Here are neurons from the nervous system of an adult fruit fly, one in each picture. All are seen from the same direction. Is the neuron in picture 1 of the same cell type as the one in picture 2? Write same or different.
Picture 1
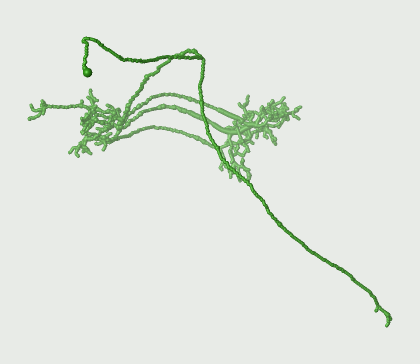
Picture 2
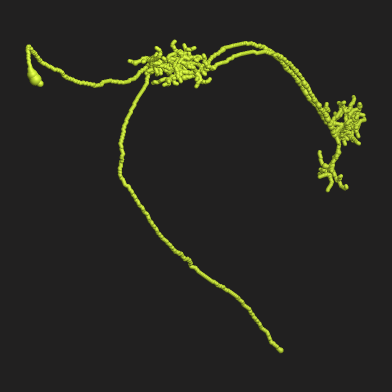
same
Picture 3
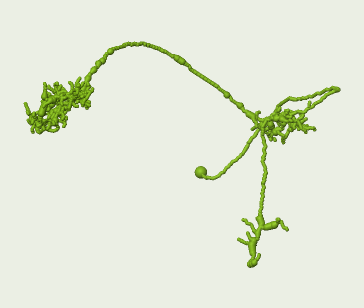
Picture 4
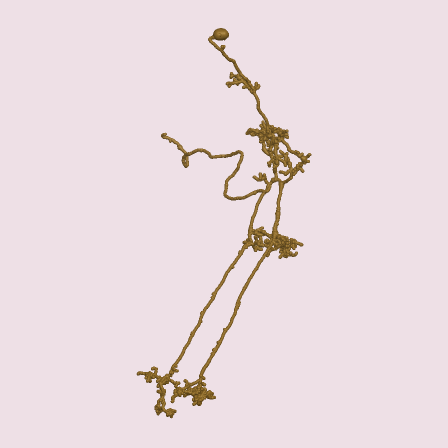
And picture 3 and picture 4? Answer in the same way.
different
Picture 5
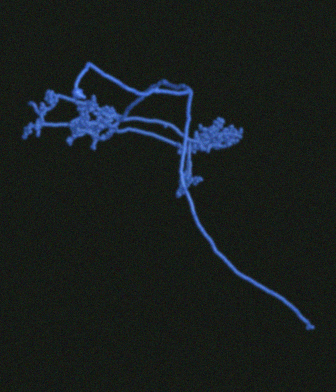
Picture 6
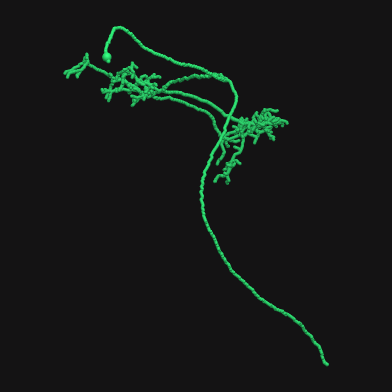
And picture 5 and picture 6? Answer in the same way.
same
